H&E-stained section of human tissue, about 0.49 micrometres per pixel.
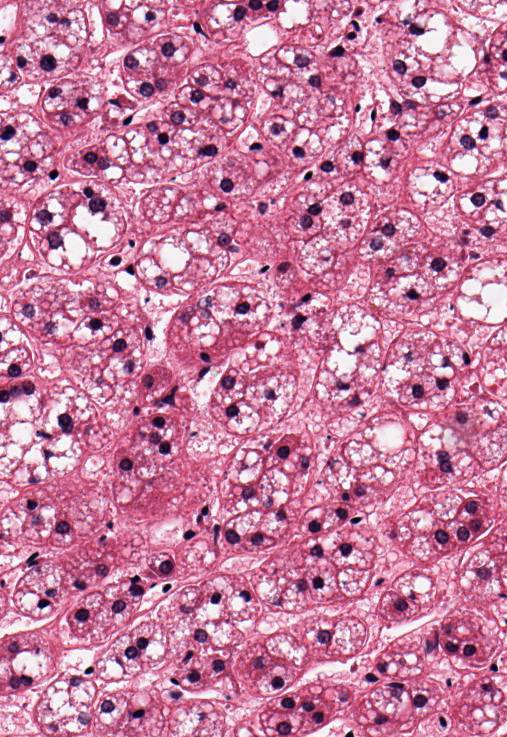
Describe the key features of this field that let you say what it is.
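The field shows the zona fasciculata of the adrenal gland. Most cells hold pale, bubbly cytoplasm full of clear vacuoles of varying size, around mostly central nuclei.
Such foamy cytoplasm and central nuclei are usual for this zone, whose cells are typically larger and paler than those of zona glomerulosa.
Between nests, thin septa carry capillary-like channels lined by flattened, elongated nuclei.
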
